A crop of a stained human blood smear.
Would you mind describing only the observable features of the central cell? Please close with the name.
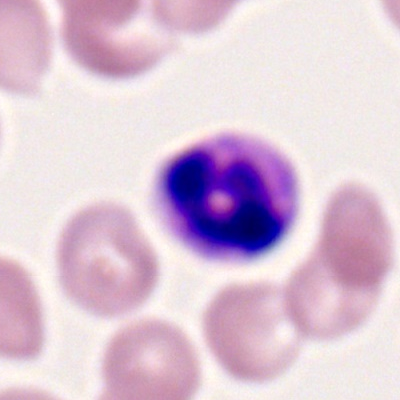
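The nucleus seems curved, wrapping around a small pale central spot, and it fills most of the cell. The cytoplasm, as far as I can tell, is a pale lilac colour. Its rim, I notice, is widest at the upper right of the cell. Taking all that in, I'd call this a segmented neutrophil.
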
